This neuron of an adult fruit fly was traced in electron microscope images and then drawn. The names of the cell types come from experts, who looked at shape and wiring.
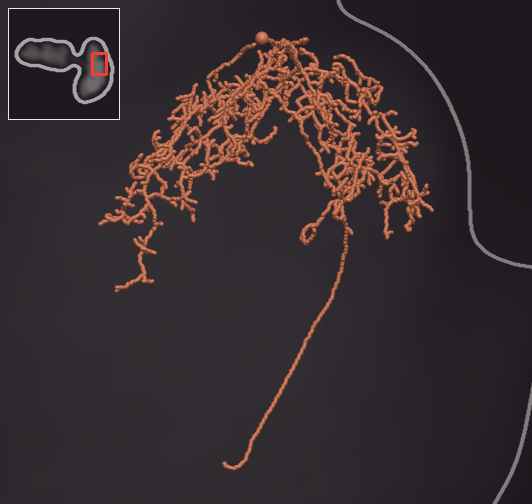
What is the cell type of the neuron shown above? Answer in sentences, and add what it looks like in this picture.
Its cell type is CB0929. Its broad class is central-brain intrinsic neuron. It is in the brain and does not reach the nerve cord. Its cell body lies at the top of the picture.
